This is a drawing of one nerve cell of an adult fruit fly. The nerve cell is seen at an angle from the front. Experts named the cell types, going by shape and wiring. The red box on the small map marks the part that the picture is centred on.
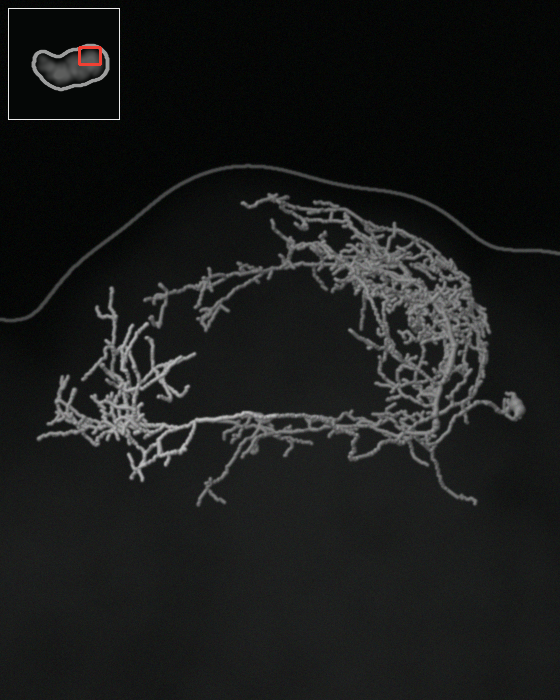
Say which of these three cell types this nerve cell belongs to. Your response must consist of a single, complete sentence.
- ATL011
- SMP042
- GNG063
This particular nerve cell has the cell type SMP042.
